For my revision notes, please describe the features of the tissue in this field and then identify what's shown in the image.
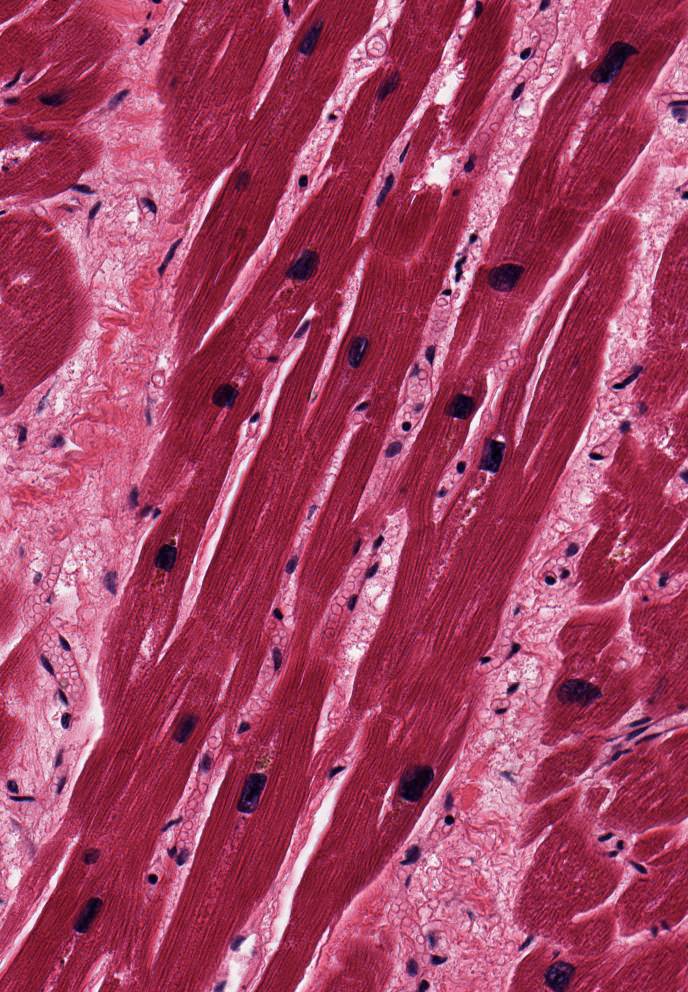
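Long deep-red muscle fibres run diagonally through the centre, lower left to upper right. They branch and join their neighbours instead of running as separate unbranched strands, and their nuclei sit in the middle of the fibres, not at the edges. Near the right and left edges the muscle is cut across, so you get rounded and irregular red profiles. This is the left ventricle of the heart.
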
